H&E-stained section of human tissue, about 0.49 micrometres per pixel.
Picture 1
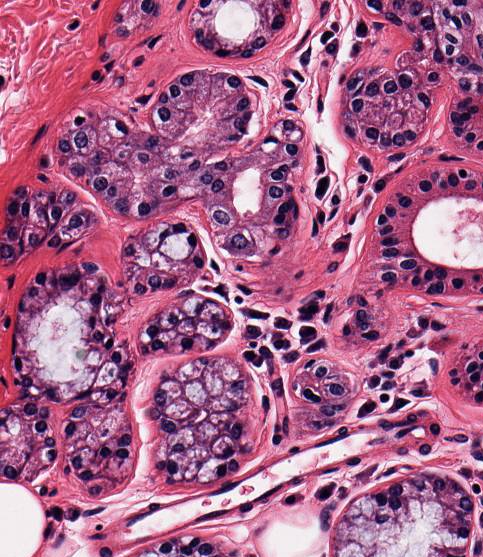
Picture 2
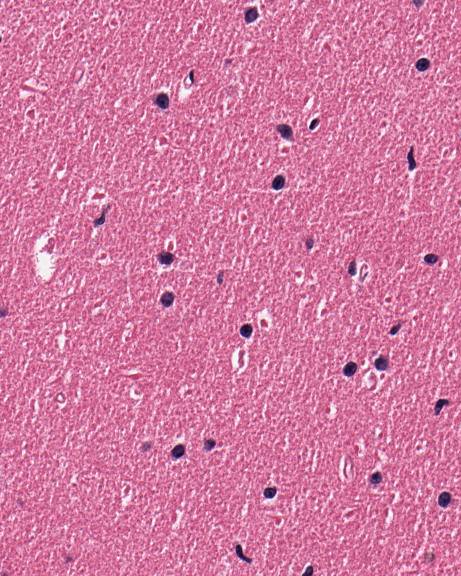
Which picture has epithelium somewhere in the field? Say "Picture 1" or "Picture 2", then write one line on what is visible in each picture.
Picture 1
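Picture 1: In the unit at the right middle, a single layer of cuboidal to columnar cells surrounds the lumen.
Picture 2: No epithelium or glands are present in the field.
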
